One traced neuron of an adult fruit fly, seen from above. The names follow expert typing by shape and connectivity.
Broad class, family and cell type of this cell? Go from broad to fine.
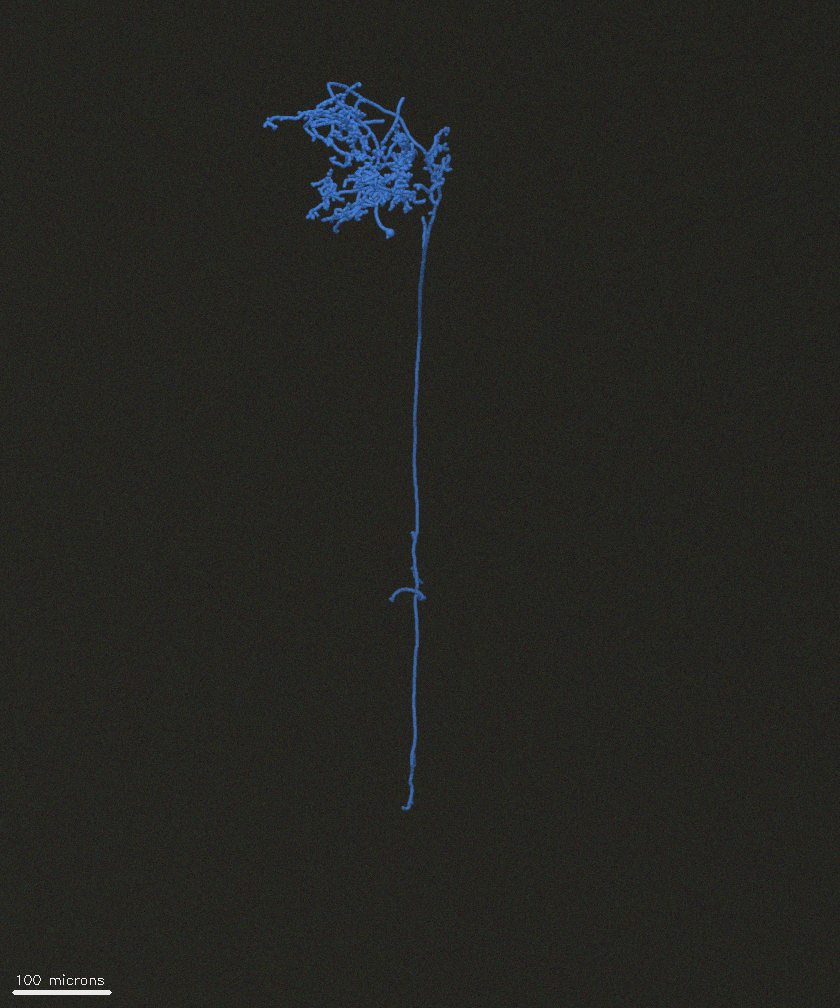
descending neuron; hemilineage DM6_central2; CB0429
